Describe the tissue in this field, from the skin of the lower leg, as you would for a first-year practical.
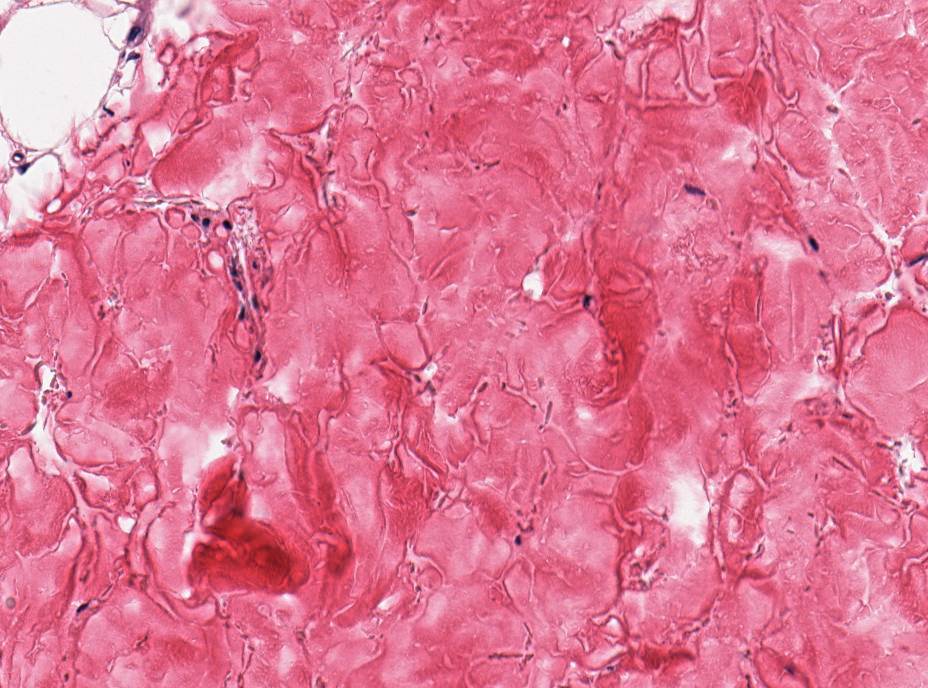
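Notice first how the pink material is broken into irregular blocks by fine, branching clefts. Within it, nuclei are few, small and dark, scattered widely. In the top left corner, a fat cell shows as an empty, clear rounded space. Then move to the lower left, where a denser, deeper red clump of the material lies.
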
